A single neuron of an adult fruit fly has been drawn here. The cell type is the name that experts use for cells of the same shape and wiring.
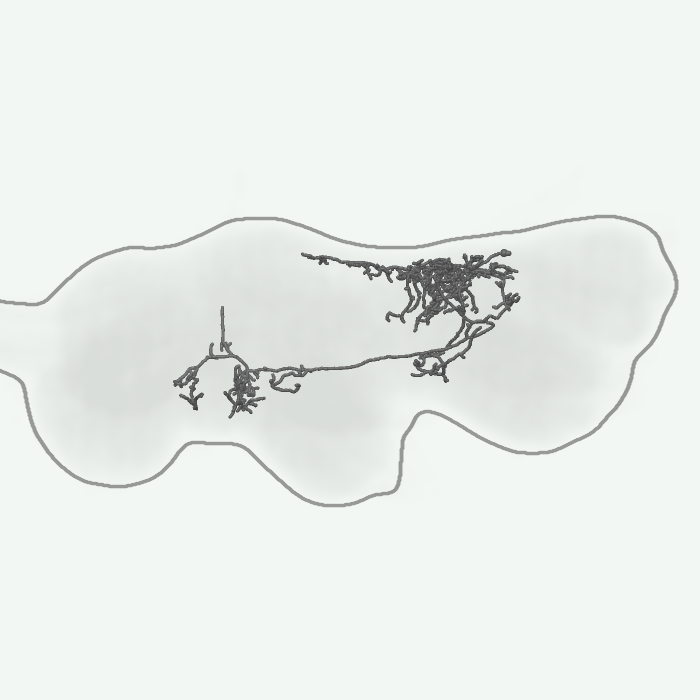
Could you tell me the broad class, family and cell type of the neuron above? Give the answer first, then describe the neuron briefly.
Its broad class is nerve-cord intrinsic neuron. Its family is hemilineage 17B. It is of cell type IN17B014. In this view it is wider than it is tall.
